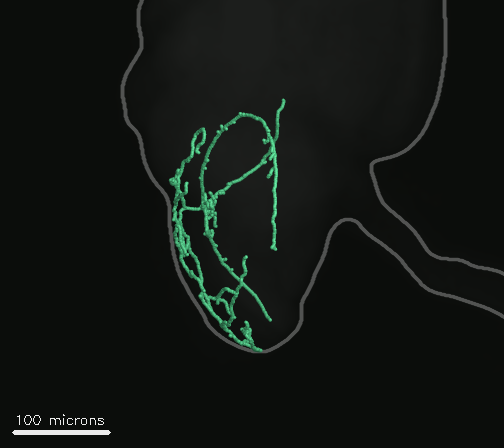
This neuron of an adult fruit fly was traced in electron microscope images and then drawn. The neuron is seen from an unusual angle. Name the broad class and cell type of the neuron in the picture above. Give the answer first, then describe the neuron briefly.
Its broad class is visual centrifugal neuron. The cell type is aMe4. By the scale bar it is about 250 microns tall in this view. As drawn here it is taller than it is wide.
